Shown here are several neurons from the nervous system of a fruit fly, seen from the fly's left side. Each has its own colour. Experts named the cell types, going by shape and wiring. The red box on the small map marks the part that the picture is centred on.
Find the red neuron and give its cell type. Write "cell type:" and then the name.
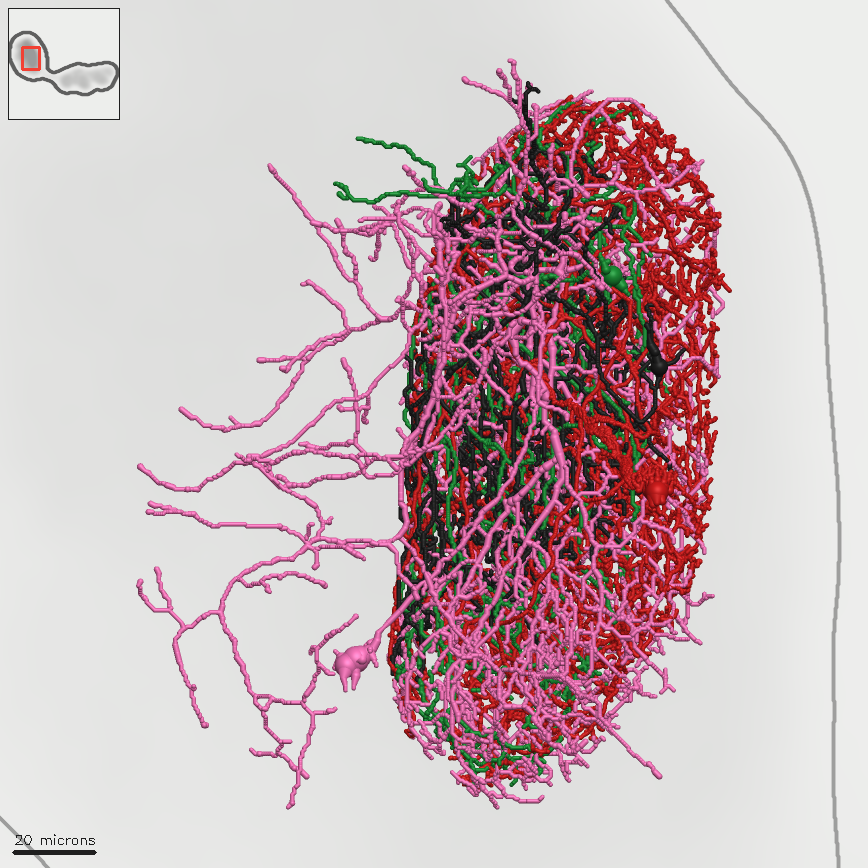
cell type: Li31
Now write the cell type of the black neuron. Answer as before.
cell type: LoVP47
